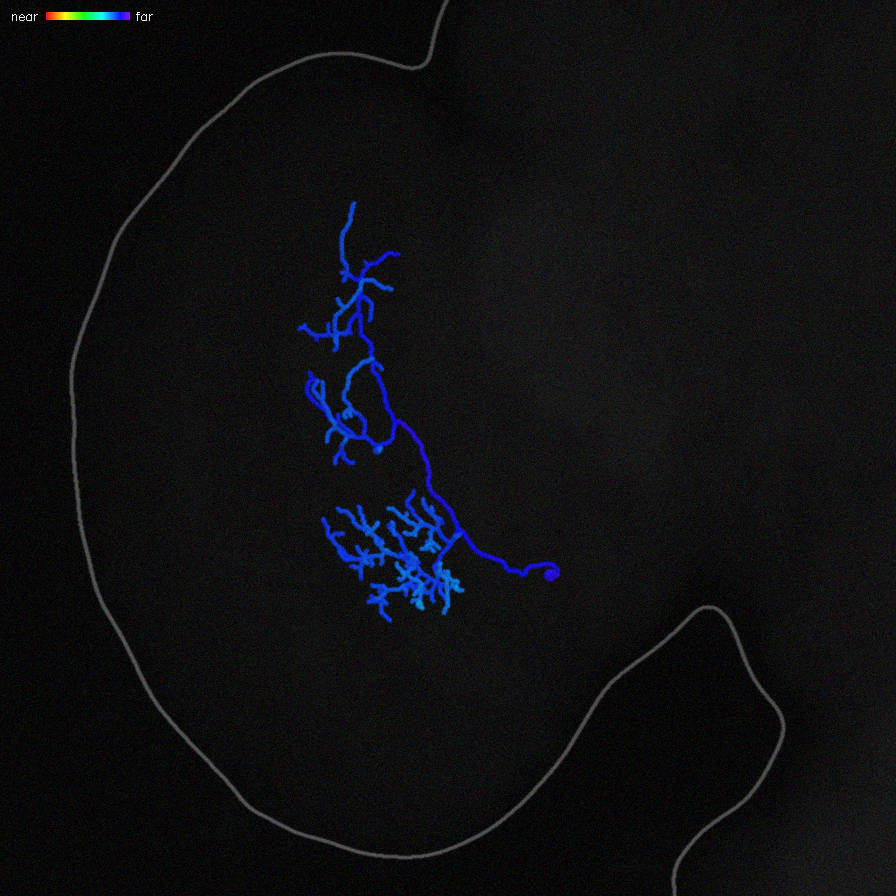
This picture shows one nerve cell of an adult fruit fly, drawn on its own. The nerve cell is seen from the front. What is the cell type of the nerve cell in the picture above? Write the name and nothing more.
LPi3b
